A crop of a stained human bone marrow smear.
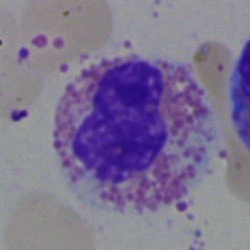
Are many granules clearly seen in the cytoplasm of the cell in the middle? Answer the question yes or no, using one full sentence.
Yes, within its cytoplasm there are many visible granules.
